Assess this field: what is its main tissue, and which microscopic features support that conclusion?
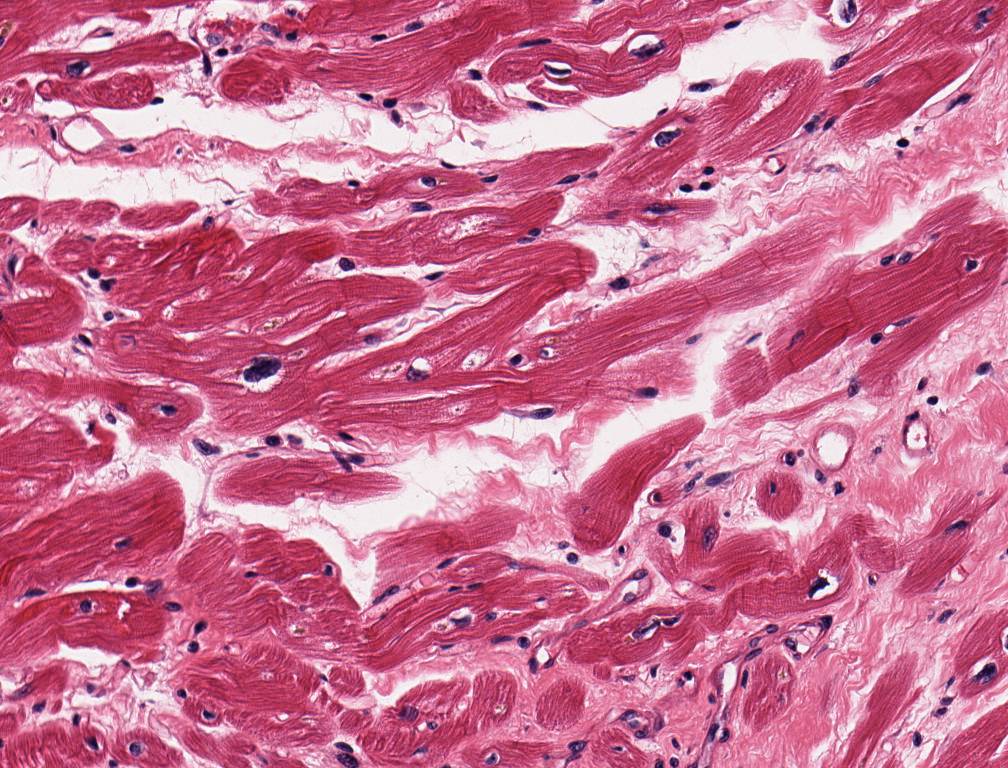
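The tissue here is myocardium. Many of its muscle fibres branch and join neighbouring fibres, and fine cross-striations are visible along many of them.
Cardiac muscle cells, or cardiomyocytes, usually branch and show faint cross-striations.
The nuclei lie singly in the centre of the fibres.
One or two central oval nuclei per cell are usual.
At the ends of some of these nuclei, pale zones contain small yellow-brown granules.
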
